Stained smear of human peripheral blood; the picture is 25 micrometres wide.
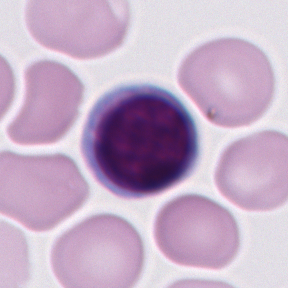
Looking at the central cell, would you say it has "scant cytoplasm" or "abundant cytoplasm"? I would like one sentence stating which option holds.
Most of this cell is taken up by its nucleus.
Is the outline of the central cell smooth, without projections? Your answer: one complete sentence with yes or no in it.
Yes, this cell's outline runs smooth, without projections.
